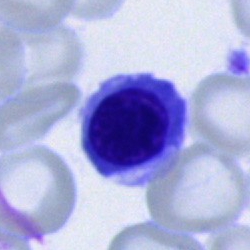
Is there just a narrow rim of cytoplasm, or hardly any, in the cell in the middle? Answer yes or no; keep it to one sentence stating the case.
Yes, most of this cell is taken up by its nucleus.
